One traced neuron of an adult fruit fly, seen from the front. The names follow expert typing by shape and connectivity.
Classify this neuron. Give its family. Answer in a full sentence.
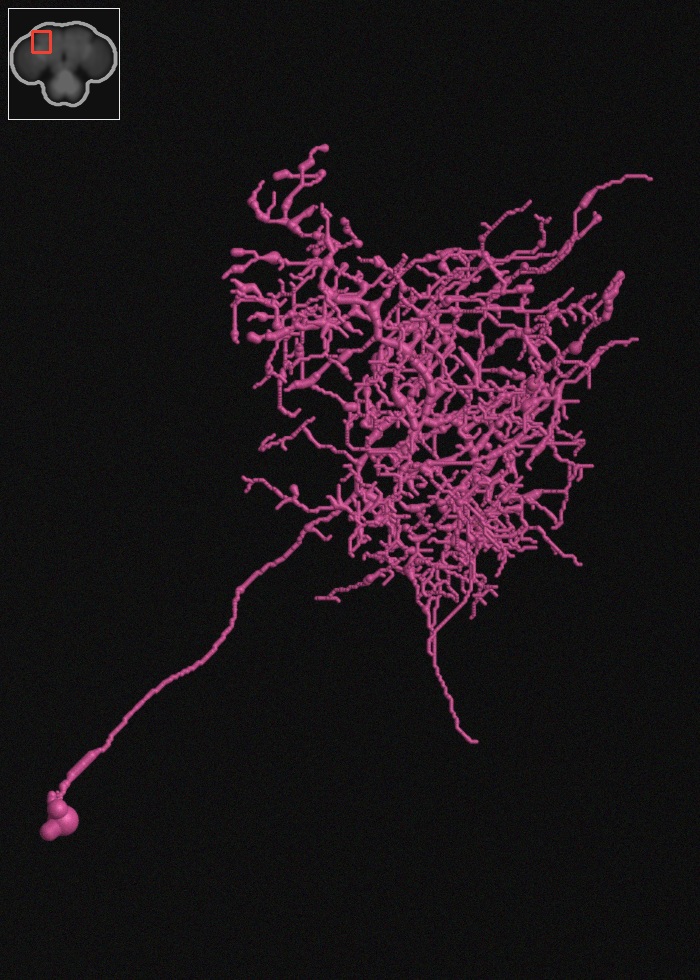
The family is LHAV.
